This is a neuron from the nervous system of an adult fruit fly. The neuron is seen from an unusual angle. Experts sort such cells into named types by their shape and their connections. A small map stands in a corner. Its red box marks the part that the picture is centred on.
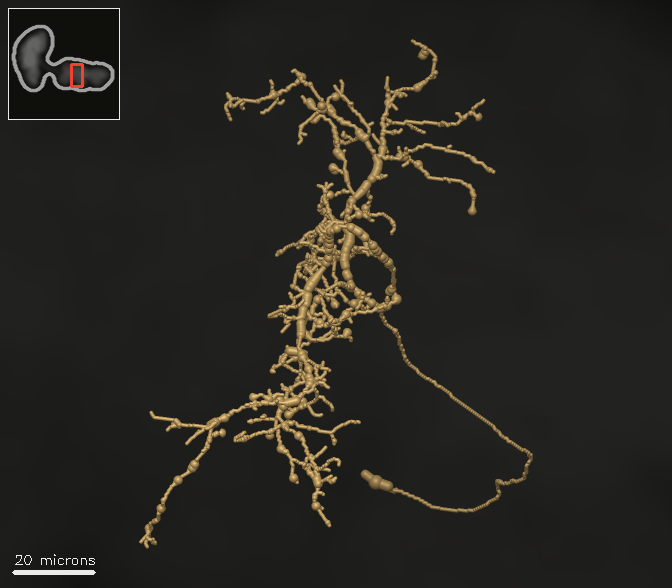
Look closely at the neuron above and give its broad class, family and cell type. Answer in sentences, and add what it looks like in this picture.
It is a nerve-cord intrinsic neuron. The family is hemilineage 00A. The cell type is IN00A054. It lies in the nerve cord. From top to bottom in the picture it spans about 130 microns. The picture shows dozens of branch ends.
